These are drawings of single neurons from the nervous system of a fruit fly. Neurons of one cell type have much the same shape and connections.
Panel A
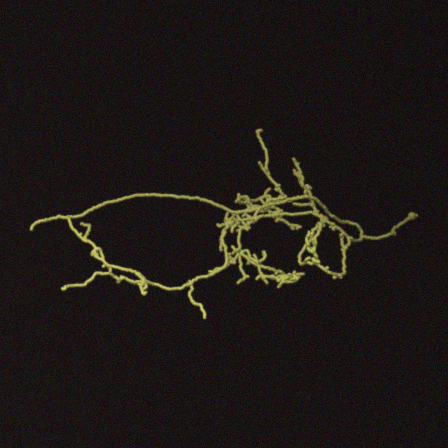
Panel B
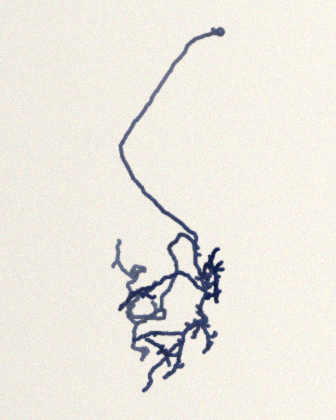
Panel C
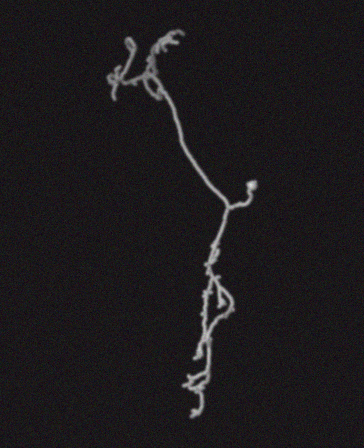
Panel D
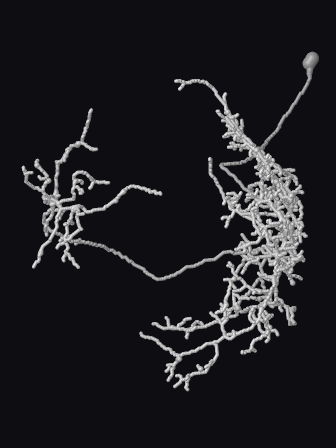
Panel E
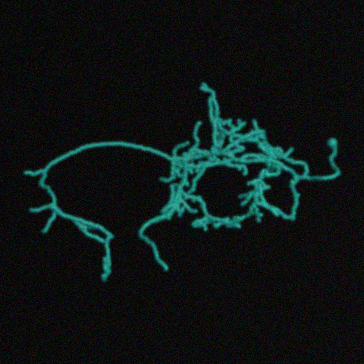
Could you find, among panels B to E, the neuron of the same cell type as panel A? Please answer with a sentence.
Panel E is of the same cell type.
